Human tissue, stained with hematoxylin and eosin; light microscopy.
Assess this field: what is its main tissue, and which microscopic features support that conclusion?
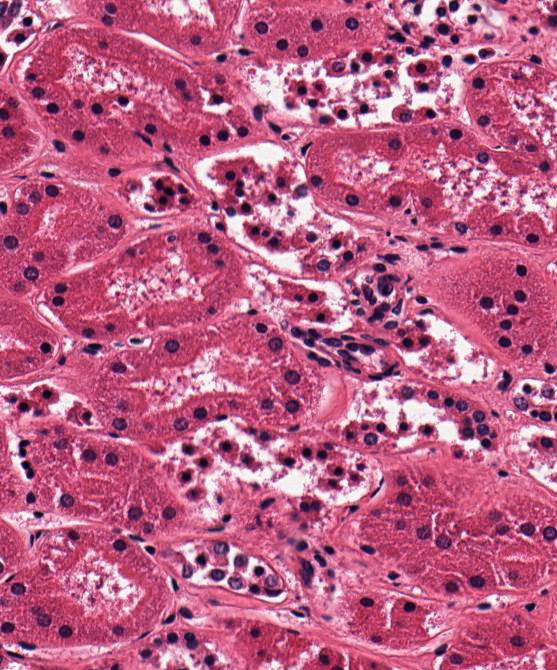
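I'd call this the cortical labyrinth of the kidney. Closely packed tubular profiles fill the whole field, cut in varied planes and parted only by thin strands of tissue.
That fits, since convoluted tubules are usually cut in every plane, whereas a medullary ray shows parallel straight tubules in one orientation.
The lining cells are large, with abundant granular deep pink cytoplasm and fairly uniform round dark nuclei.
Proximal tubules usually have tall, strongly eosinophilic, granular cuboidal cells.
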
